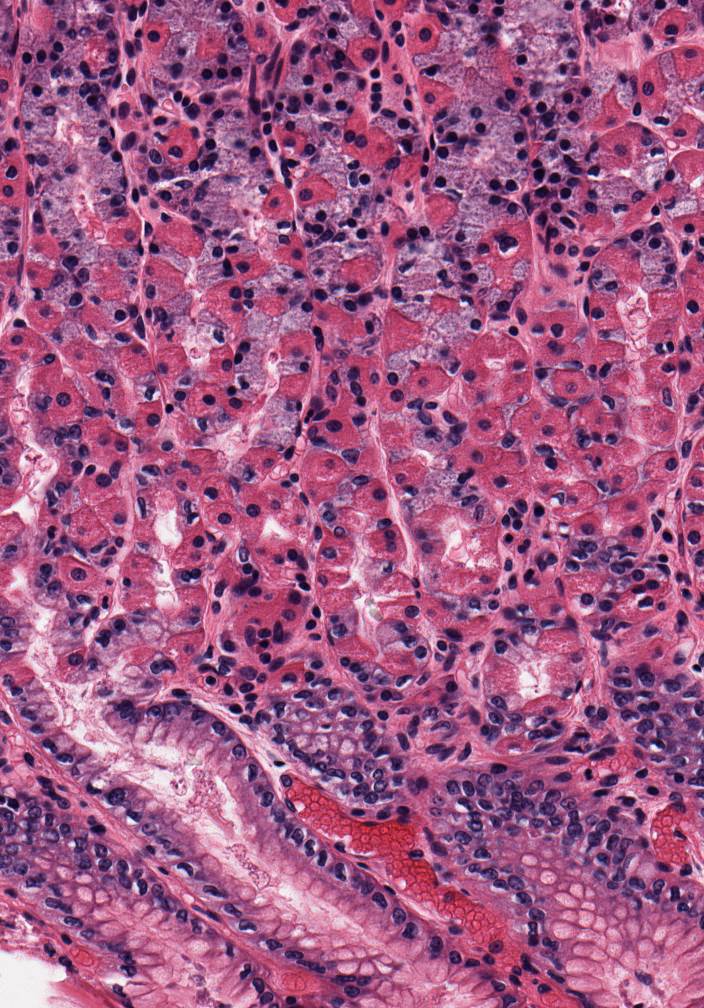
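Stomach. First, layout: closely packed glands occupy the upper two-thirds, with mucin-secreting pit epithelium across the bottom. Second, parietal cells: large and rounded, with bright pink cytoplasm and a central round nucleus, scattered throughout the glands. Third, cells with granular purple-grey cytoplasm and basal nuclei are most plentiful in the upper part. Fourth, the pits at bottom left are lined by tall columnar cells with pale mucin-filled apical cytoplasm.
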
